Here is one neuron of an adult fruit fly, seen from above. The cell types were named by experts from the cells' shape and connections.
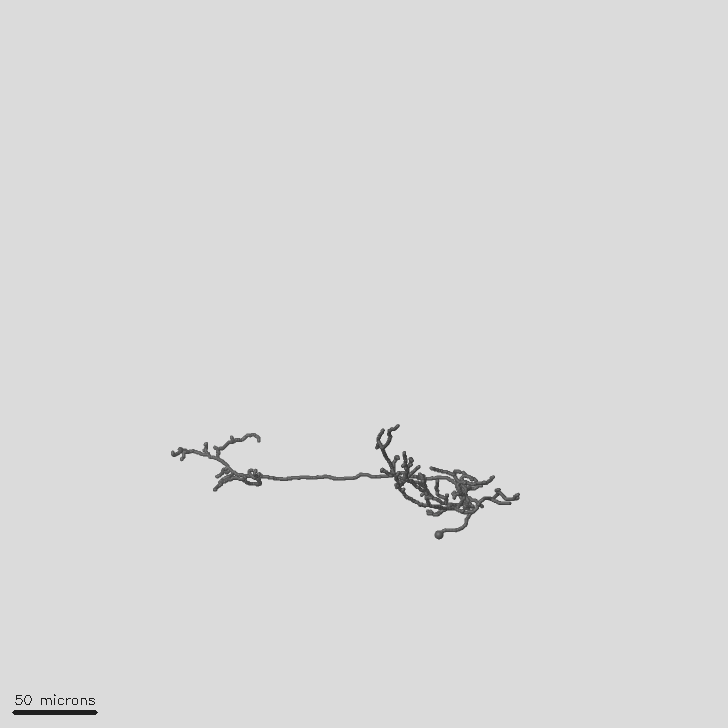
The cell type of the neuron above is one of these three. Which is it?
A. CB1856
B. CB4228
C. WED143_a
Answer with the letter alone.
A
